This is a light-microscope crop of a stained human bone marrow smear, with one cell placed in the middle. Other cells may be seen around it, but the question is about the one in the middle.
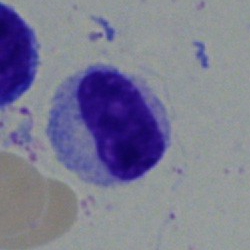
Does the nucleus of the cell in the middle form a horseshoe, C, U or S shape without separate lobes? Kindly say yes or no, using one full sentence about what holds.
No, there is a compact round or oval nucleus rather than a bent band.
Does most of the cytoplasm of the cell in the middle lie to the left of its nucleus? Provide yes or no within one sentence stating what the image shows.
Yes, most of its cytoplasm is located to the left of its nucleus.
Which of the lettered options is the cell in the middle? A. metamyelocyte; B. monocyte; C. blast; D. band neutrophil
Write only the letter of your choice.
A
